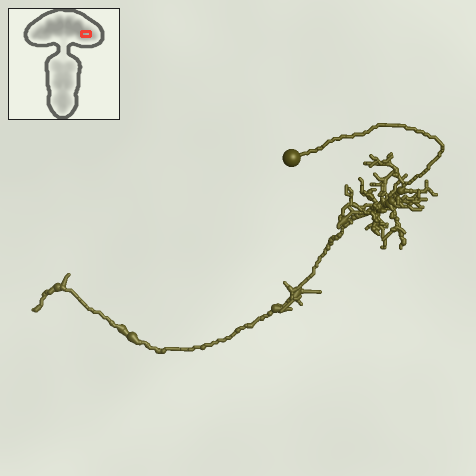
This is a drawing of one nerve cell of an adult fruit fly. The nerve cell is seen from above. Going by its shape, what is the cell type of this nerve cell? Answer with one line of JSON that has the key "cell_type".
{"cell_type": "Tm4"}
